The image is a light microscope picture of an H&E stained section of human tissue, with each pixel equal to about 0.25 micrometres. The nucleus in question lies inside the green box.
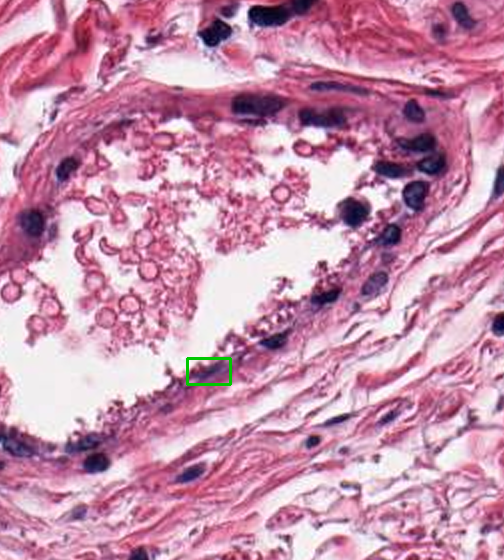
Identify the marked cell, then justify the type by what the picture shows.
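The marked cell is an endothelial cell. The nucleus is a thin, elongated streak lying flat and parallel to the inner surface of the vessel. The nucleus is purple and slimmer than the plump, rounded dark nuclei elsewhere in the vessel wall. Very little cytoplasm is visible; it forms only a thin pink strip that blends into the wall beneath. The cell sits right at the edge of the open lumen, which holds many small round red cells, with wavy pink fibres running parallel beneath it.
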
